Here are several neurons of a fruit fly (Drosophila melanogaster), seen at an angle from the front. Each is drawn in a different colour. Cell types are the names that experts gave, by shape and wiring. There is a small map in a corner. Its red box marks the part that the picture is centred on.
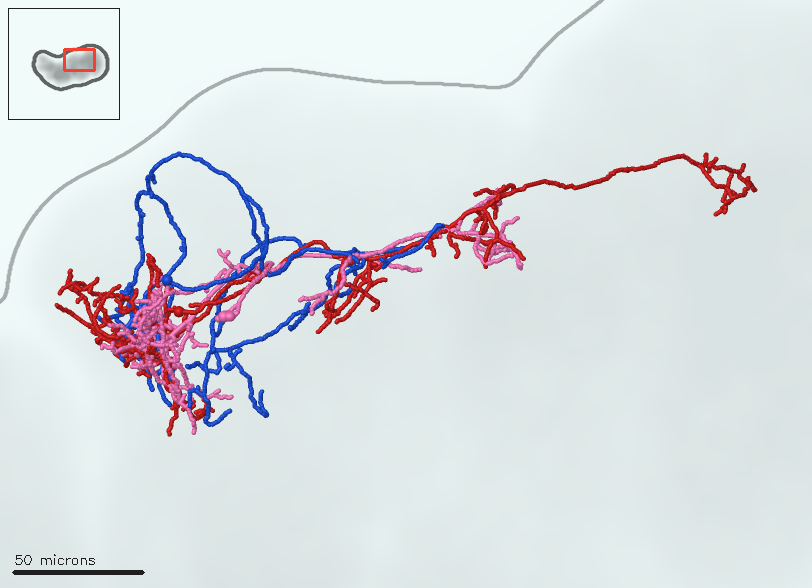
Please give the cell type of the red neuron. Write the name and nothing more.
LH006m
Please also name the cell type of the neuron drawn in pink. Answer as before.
LH008m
